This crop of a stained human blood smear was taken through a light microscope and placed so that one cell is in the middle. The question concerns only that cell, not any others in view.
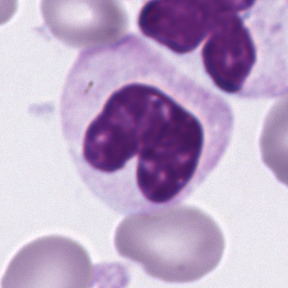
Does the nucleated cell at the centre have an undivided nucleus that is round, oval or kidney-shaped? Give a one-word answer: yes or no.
Yes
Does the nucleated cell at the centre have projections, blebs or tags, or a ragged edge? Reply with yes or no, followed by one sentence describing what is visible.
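No. The cell outline is smooth and roughly round.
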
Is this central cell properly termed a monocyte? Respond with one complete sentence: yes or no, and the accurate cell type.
No, the central cell is not a monocyte; it is a band neutrophil.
